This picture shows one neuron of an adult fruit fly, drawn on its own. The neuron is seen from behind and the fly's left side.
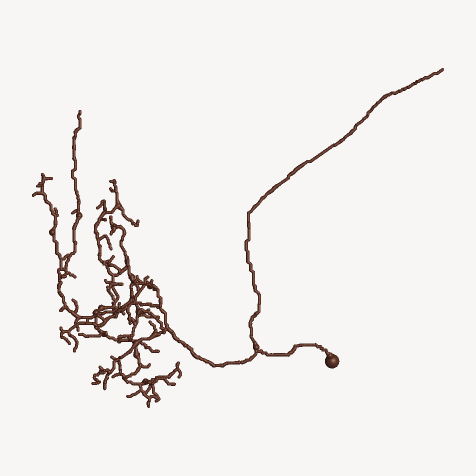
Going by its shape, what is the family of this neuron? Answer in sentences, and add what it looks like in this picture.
Its family is MeLo. It is an optic-lobe intrinsic neuron. The picture shows dozens of branch ends. In this view it is about as wide as it is tall.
